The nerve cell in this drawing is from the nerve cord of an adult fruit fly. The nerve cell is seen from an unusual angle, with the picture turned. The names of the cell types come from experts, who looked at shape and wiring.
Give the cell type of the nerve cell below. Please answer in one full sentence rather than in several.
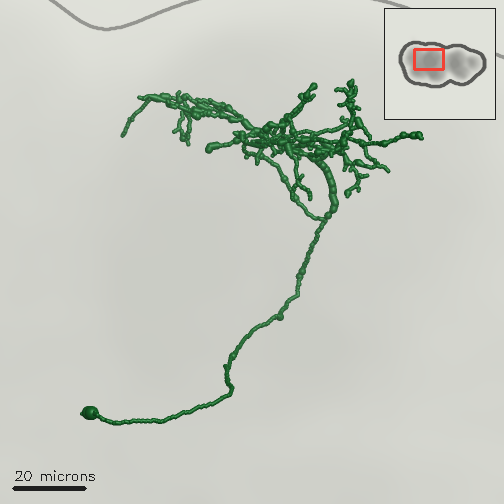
The nerve cell here falls under cell type IN02A040.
